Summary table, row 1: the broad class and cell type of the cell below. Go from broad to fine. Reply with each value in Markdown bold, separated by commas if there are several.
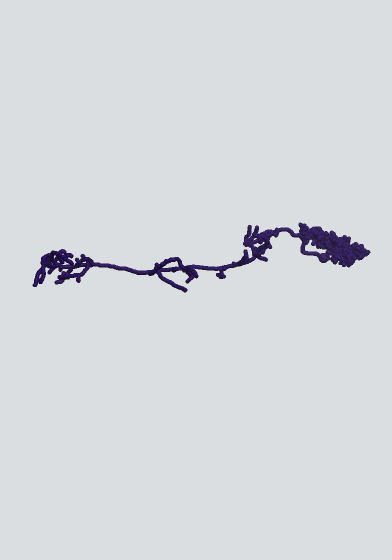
**nerve-cord intrinsic neuron**, **INXXX096**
